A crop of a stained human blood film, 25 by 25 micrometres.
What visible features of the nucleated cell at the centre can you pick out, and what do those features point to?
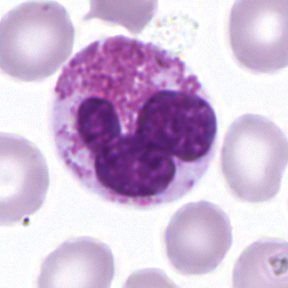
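Cell about 15 micrometres across. Nuclear lobes mainly in the lower half. Cytoplasm holds coarse, round, pinkish-red granules, most crowded in the upper part. Cytoplasm between the granules pale, nearly colourless. Eosinophil.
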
